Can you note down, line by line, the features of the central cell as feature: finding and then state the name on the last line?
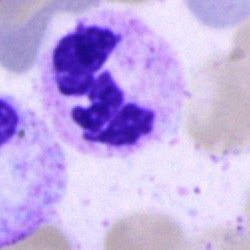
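Cell contour: roughly round
Nuclear lobes: several, joined by narrow parts
Nucleoli: none visible
Cytoplasmic granules: fine, small, pink-violet
Identification: segmented neutrophil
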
